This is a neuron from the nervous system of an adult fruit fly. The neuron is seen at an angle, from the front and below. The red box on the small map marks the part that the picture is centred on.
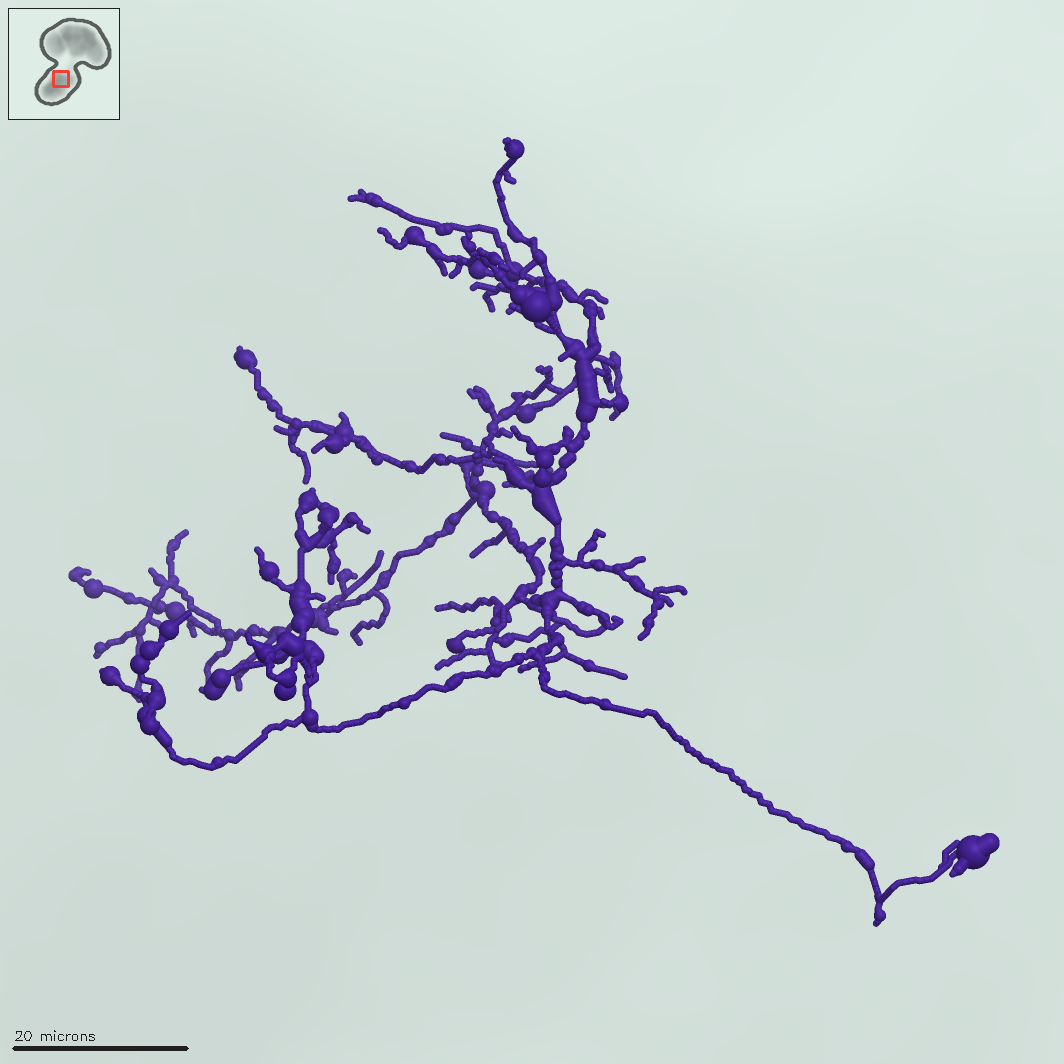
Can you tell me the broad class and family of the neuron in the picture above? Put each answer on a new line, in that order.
nerve-cord intrinsic neuron
hemilineage 14A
